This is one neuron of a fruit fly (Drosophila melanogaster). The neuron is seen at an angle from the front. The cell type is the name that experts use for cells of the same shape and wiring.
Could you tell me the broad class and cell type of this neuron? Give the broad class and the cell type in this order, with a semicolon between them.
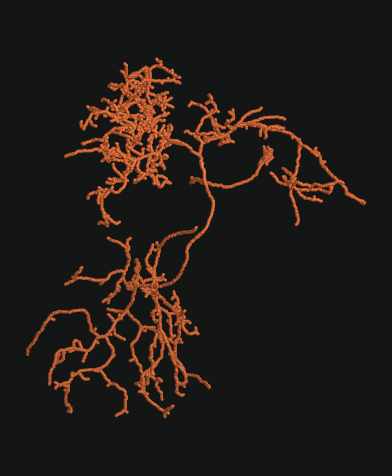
central-brain intrinsic neuron; SMP586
